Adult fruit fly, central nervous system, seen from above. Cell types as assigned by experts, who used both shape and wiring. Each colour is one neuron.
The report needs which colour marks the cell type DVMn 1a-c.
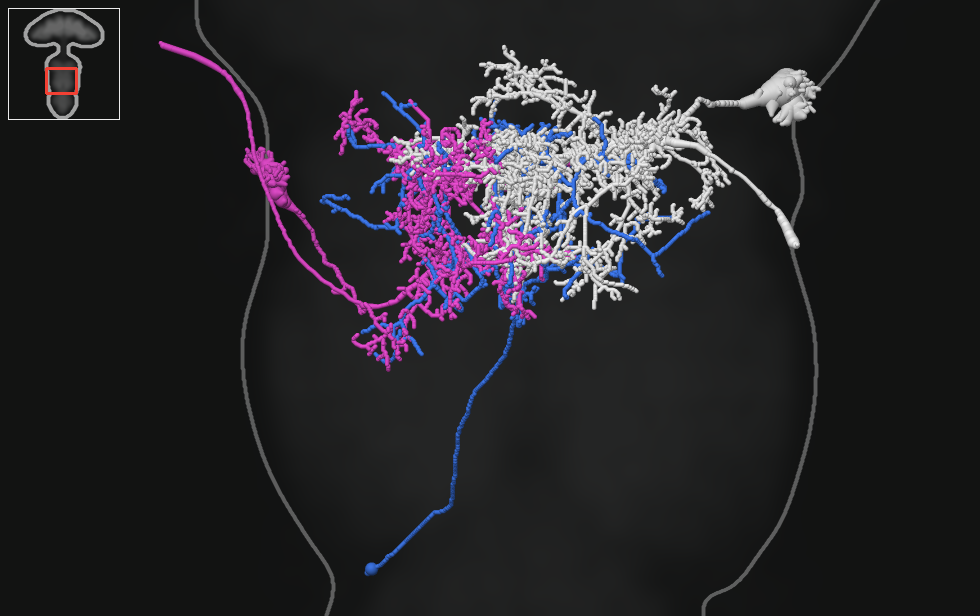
magenta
